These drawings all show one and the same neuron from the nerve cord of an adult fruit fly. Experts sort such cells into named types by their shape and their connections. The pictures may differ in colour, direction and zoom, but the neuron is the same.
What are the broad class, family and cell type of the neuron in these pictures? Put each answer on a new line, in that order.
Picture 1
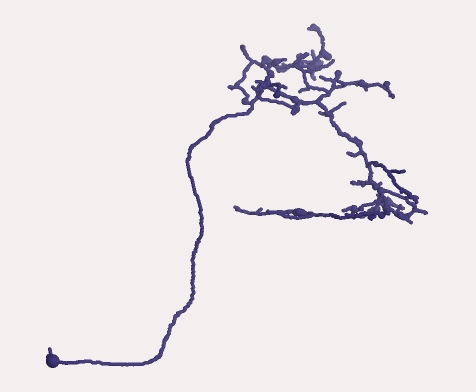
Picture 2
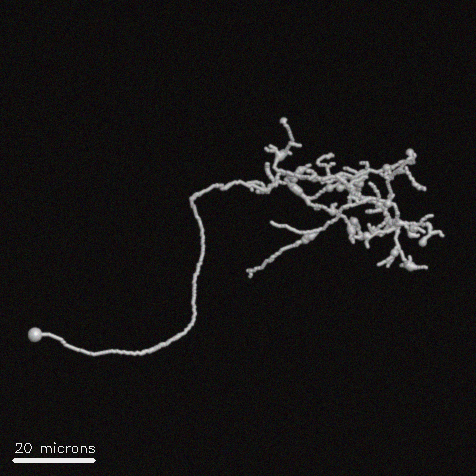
nerve-cord intrinsic neuron
hemilineage 03B
IN03B092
